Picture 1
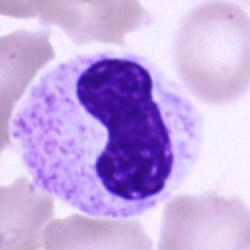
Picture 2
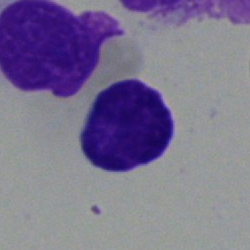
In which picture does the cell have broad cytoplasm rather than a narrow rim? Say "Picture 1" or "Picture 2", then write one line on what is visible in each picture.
Picture 1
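What picture 1 shows: The cytoplasm is plentiful and pale lilac.
What picture 2 shows: The nucleus fills almost the whole cell, leaving no clear rim of cytoplasm.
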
